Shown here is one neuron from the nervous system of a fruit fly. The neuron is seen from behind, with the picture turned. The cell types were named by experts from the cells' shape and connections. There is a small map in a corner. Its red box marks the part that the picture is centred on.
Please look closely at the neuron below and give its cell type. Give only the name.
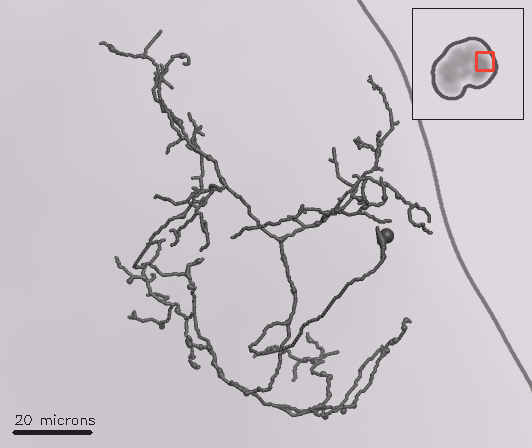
IN01B027_b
